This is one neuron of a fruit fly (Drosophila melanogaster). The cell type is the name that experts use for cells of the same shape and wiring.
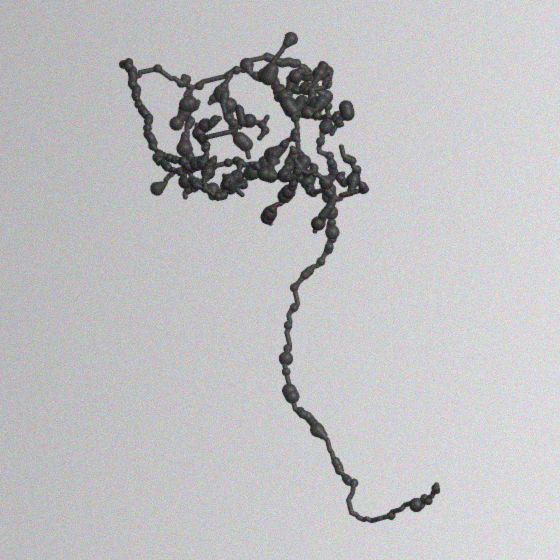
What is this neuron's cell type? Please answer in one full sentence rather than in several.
As its cell type, this neuron has PhG1c.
